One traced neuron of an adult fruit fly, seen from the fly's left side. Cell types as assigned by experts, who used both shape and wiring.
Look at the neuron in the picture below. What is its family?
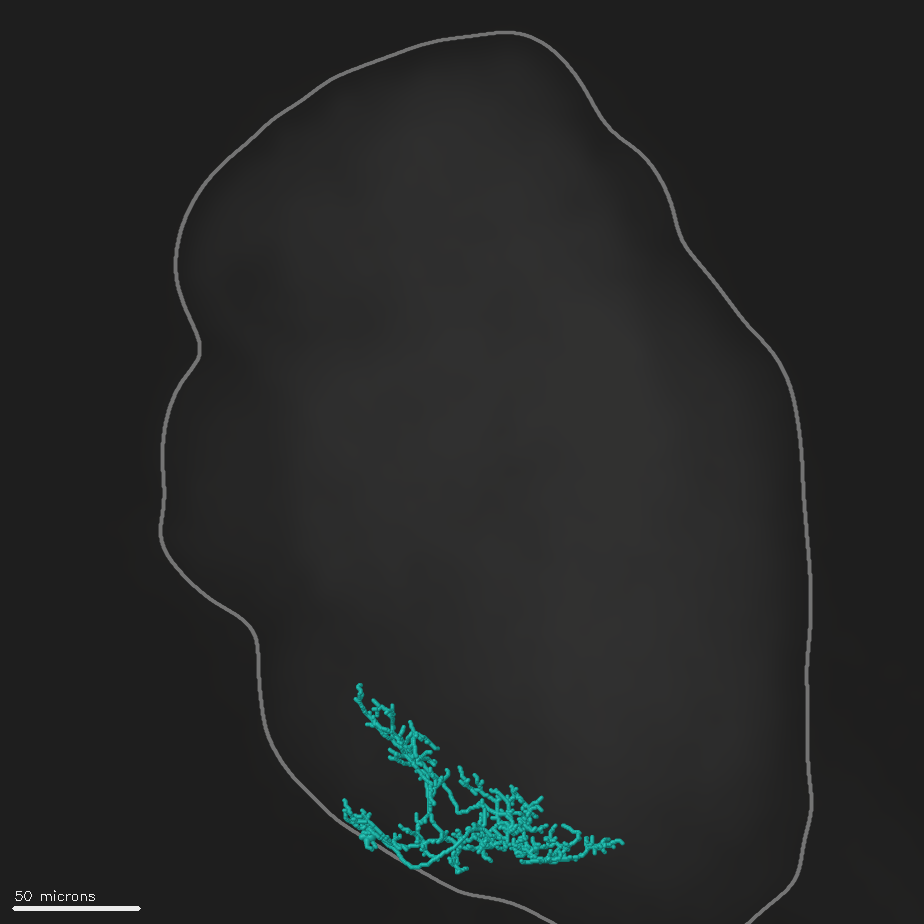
hemilineage MX3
